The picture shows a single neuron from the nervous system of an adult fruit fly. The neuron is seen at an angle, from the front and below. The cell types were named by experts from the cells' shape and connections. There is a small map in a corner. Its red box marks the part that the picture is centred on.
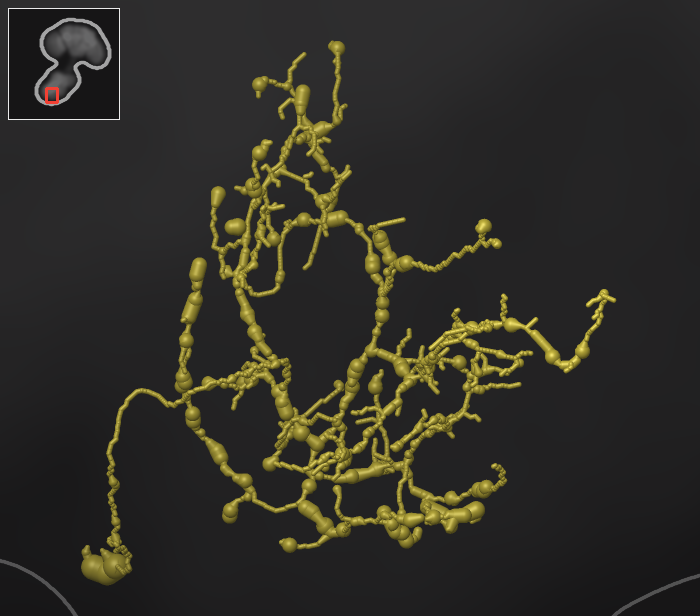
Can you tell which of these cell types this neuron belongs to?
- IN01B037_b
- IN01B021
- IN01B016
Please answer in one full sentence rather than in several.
The type assigned to this neuron is IN01B016.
